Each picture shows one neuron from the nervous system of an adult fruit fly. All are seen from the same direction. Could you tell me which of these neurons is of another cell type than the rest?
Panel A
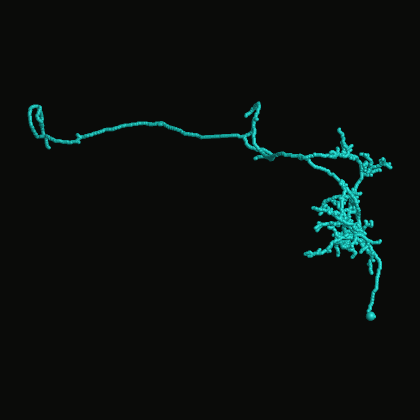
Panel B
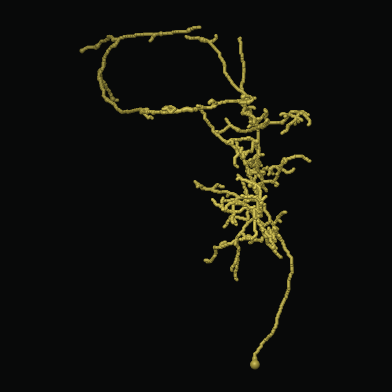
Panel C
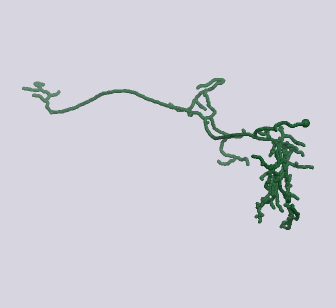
C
